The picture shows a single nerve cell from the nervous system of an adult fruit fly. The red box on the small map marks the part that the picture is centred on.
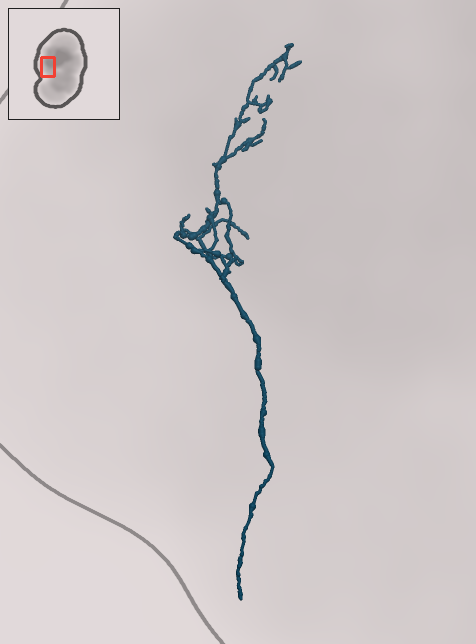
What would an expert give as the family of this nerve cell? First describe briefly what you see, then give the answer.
No cell body is drawn. In this view it is more than twice as tall as it is wide. It is a sensory neuron entering the nerve cord. Its family is called class gustatory.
